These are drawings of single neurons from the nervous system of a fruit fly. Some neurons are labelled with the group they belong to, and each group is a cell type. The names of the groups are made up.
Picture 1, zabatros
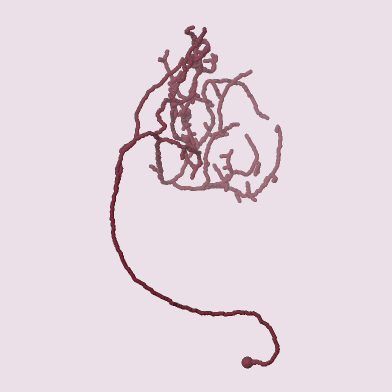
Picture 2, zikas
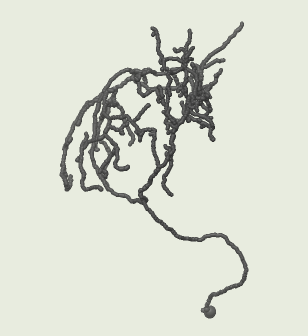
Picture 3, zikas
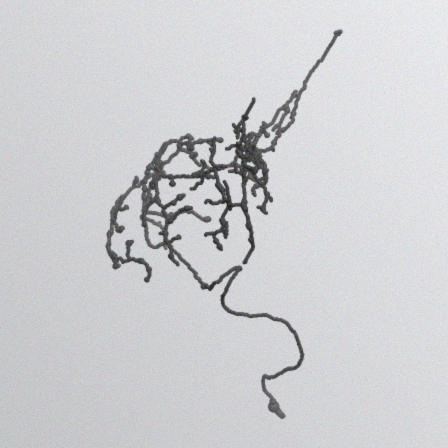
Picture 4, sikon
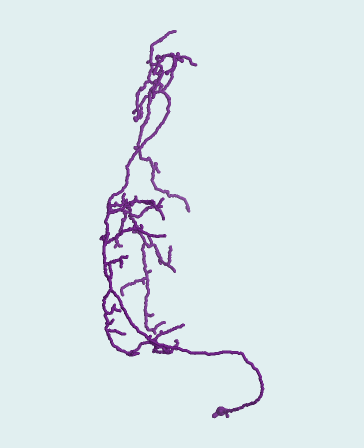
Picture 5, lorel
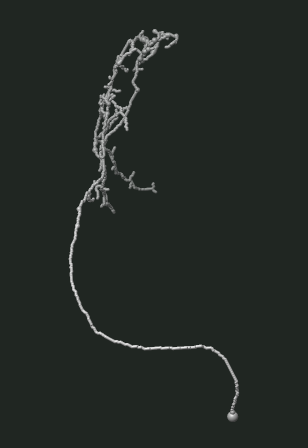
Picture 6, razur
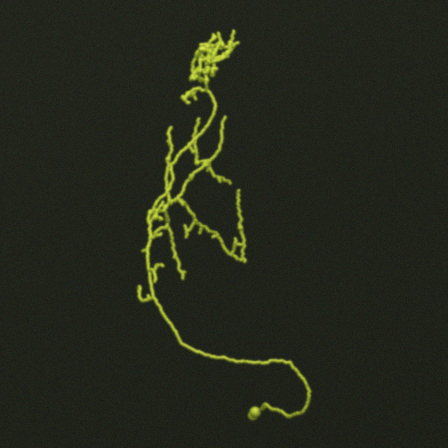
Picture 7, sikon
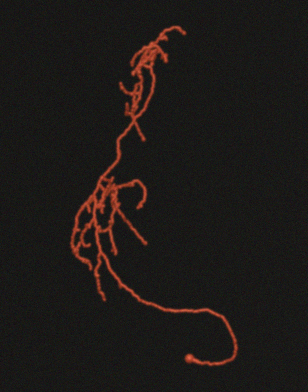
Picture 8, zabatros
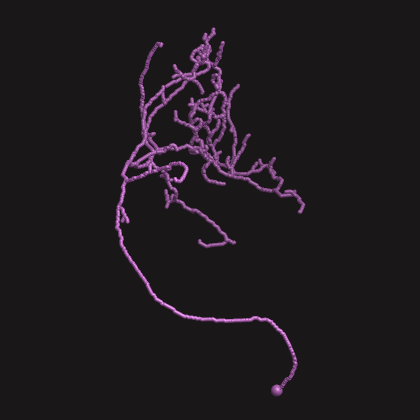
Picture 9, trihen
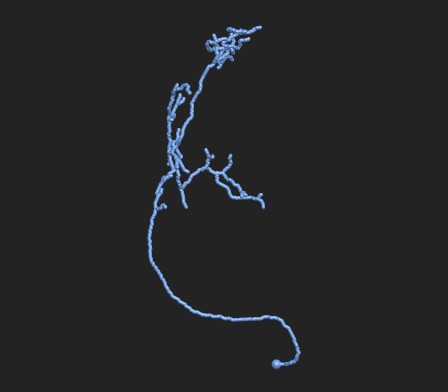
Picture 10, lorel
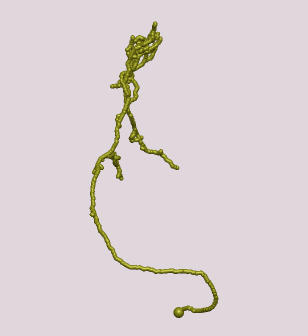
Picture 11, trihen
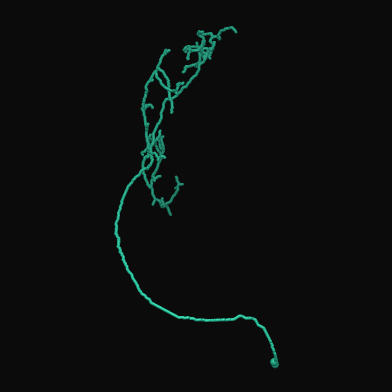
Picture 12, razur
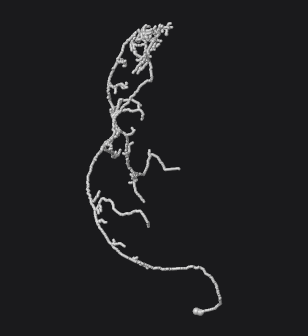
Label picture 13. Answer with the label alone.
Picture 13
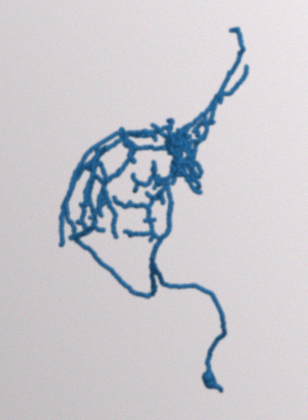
zikas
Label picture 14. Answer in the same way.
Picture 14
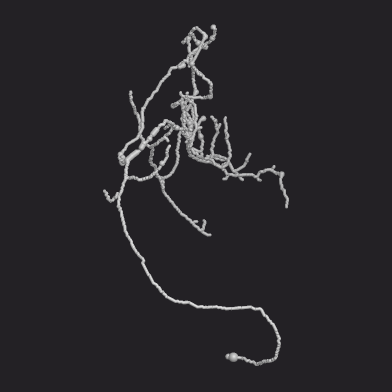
zabatros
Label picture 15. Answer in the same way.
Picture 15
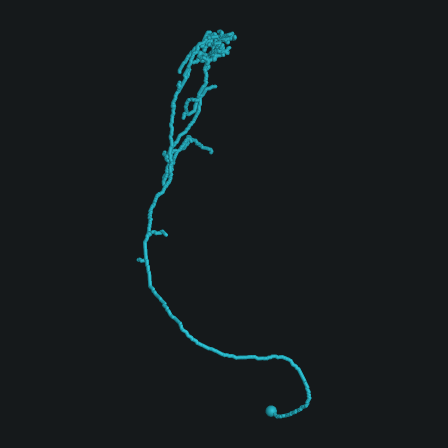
lorel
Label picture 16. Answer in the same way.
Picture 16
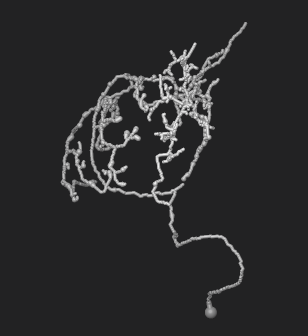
zikas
